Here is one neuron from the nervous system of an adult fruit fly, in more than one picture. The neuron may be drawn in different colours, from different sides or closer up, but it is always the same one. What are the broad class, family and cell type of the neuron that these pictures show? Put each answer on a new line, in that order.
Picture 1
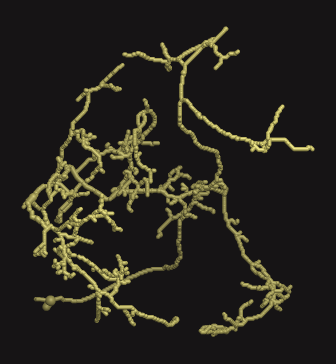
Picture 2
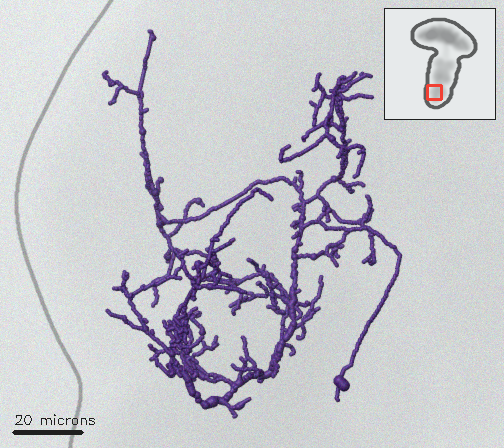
nerve-cord intrinsic neuron
hemilineage 04B
IN04B096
